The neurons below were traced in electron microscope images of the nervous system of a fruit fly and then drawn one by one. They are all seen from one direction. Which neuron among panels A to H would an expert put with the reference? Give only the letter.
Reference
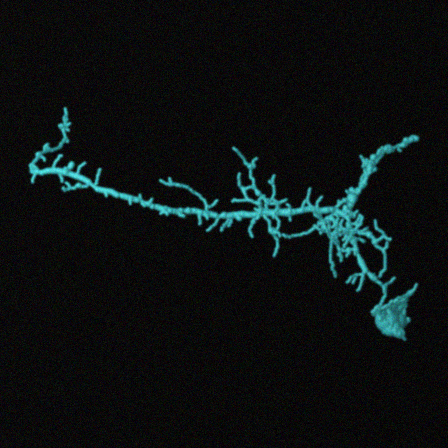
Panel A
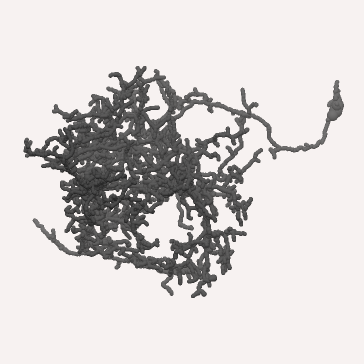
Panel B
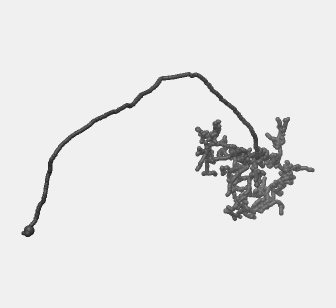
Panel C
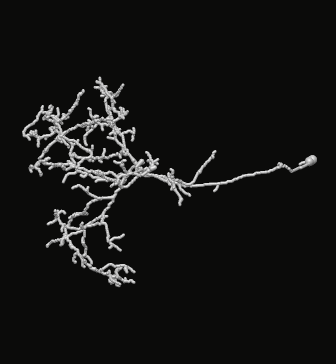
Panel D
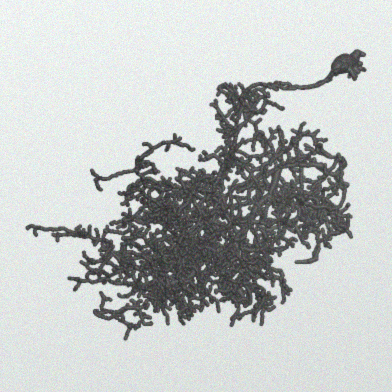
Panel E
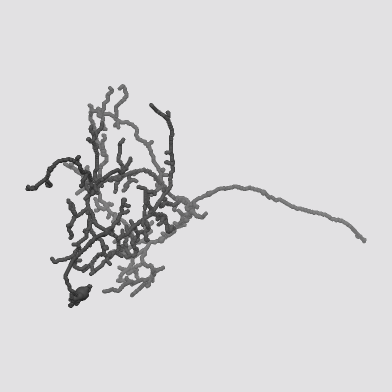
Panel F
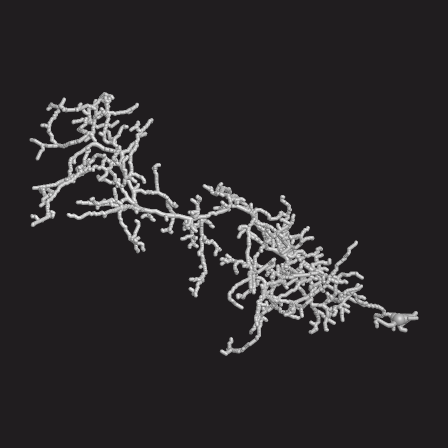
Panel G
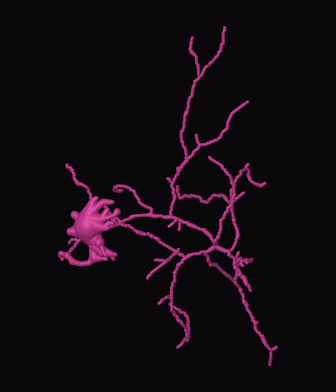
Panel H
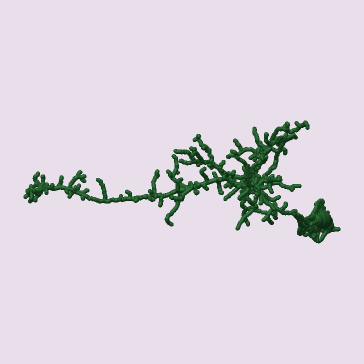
H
